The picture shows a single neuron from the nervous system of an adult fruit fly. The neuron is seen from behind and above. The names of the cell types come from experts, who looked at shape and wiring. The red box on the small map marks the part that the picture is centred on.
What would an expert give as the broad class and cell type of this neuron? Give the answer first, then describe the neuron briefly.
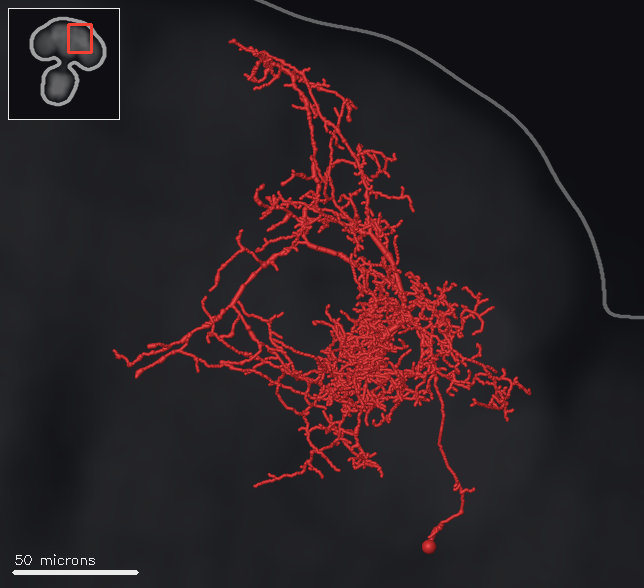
Its broad class is central-brain intrinsic neuron. The cell type is AVLP316. From top to bottom in the picture it spans about 200 microns. More than a hundred branch ends can be seen.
